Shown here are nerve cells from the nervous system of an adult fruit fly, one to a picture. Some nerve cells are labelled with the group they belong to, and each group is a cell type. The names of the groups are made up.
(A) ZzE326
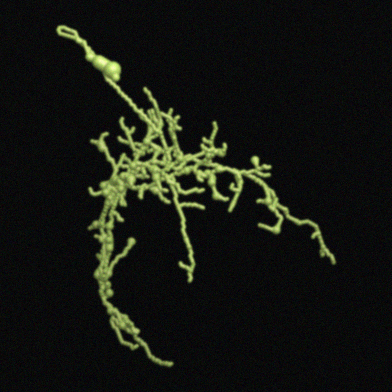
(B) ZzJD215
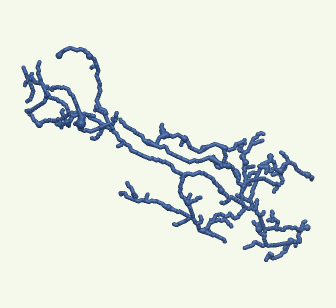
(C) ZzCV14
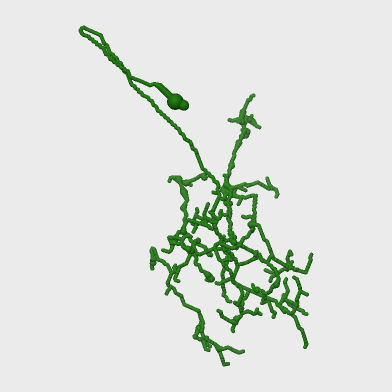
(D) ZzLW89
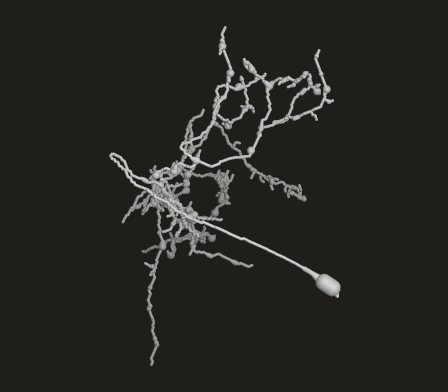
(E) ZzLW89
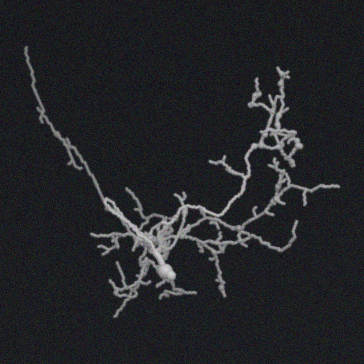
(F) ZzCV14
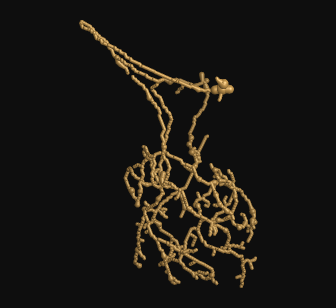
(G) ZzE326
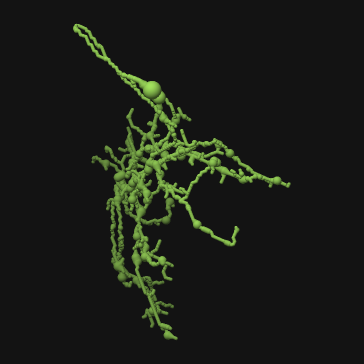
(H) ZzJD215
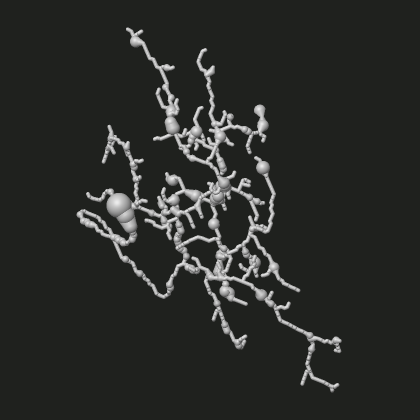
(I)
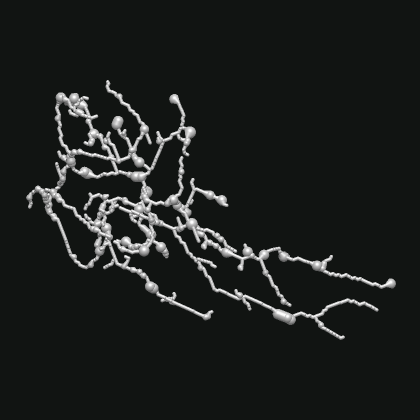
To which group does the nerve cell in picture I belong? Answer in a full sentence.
It belongs to ZzJD215.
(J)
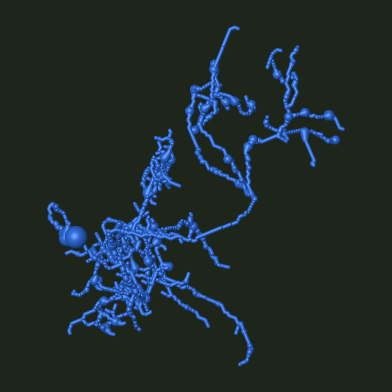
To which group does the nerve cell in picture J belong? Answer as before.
It belongs to ZzLW89.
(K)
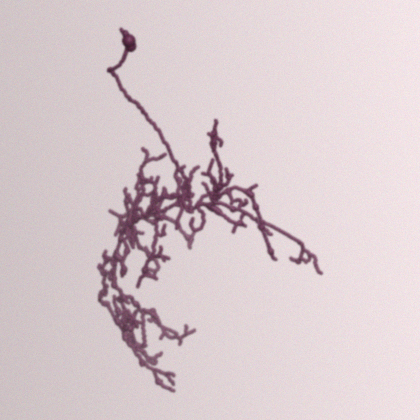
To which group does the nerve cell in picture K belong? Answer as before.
It belongs to ZzE326.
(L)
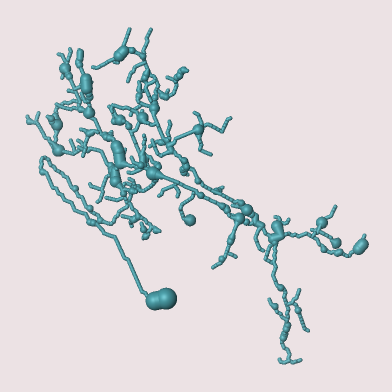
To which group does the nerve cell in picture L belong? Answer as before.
It belongs to ZzJD215.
